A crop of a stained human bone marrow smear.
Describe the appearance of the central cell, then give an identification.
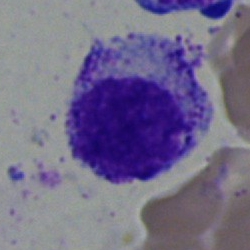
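The cell is roughly round in outline. Its nucleus sits toward the lower part, leaving a wider band of cytoplasm above it. Between the granules the cytoplasm is pale greyish-blue, and the granules are most crowded along the upper edge of the cell. This is a myelocyte.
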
